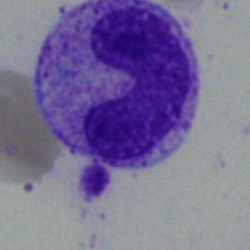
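Band neutrophil, central cell. Outline round, smooth. Nucleus kidney-shaped from a deep indentation on its left side, placed toward the right of the cell. No nucleoli visible.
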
